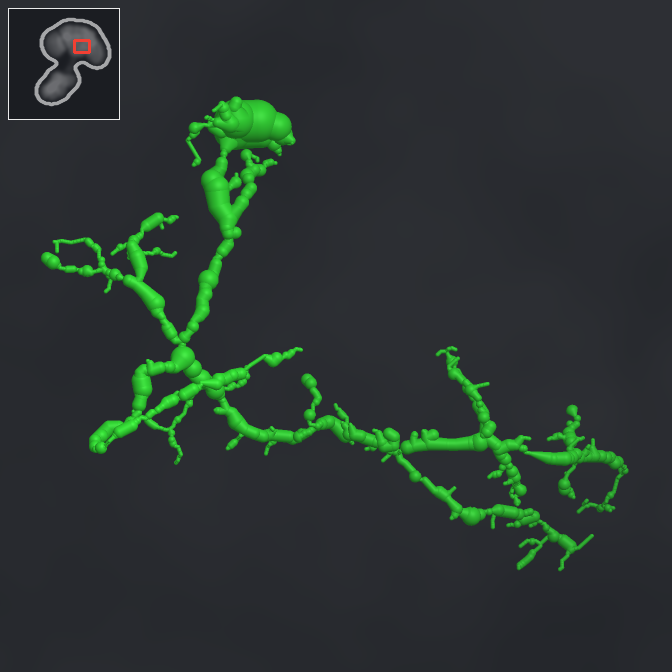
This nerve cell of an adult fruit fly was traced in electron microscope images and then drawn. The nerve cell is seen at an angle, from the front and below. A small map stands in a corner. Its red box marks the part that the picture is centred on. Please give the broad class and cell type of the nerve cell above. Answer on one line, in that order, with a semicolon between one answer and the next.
motor neuron of the brain; MN11D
